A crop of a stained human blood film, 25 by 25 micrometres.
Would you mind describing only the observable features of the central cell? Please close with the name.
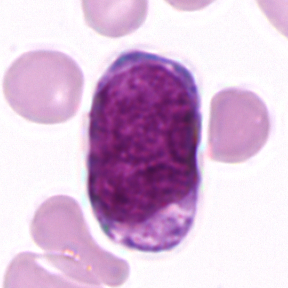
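Trace the outline first: an elongated oval, about 18 by 11 micrometres, with a smooth, unbroken edge. The nucleus lies toward the top and fills about 70% of the cell's area. Along the sides and top the cytoplasm is only a thin rim, so most of it sits at the lower end, where it looks pale and mottled. You are looking at an atypical promyelocyte.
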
